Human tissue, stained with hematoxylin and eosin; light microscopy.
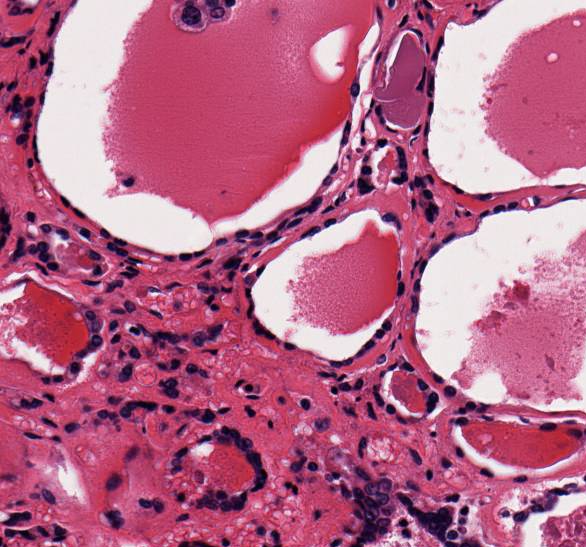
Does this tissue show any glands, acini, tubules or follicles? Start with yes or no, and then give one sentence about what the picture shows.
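Yes. In the lower centre a small round space holding pink material is ringed by cuboidal cells with dark nuclei.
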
